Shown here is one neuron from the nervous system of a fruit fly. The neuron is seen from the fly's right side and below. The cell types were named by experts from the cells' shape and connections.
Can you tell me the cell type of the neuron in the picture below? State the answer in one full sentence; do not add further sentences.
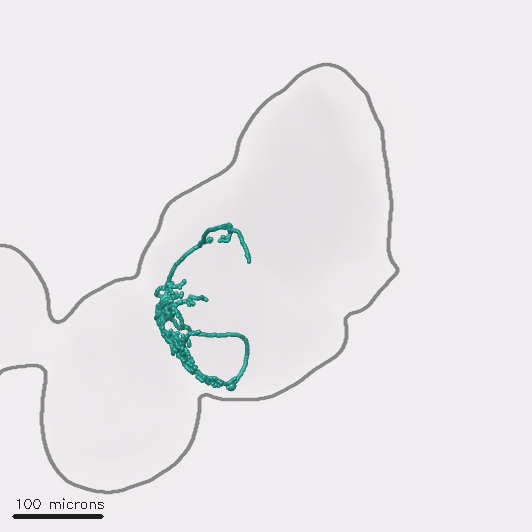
On the level of cell type, this neuron is PS055.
